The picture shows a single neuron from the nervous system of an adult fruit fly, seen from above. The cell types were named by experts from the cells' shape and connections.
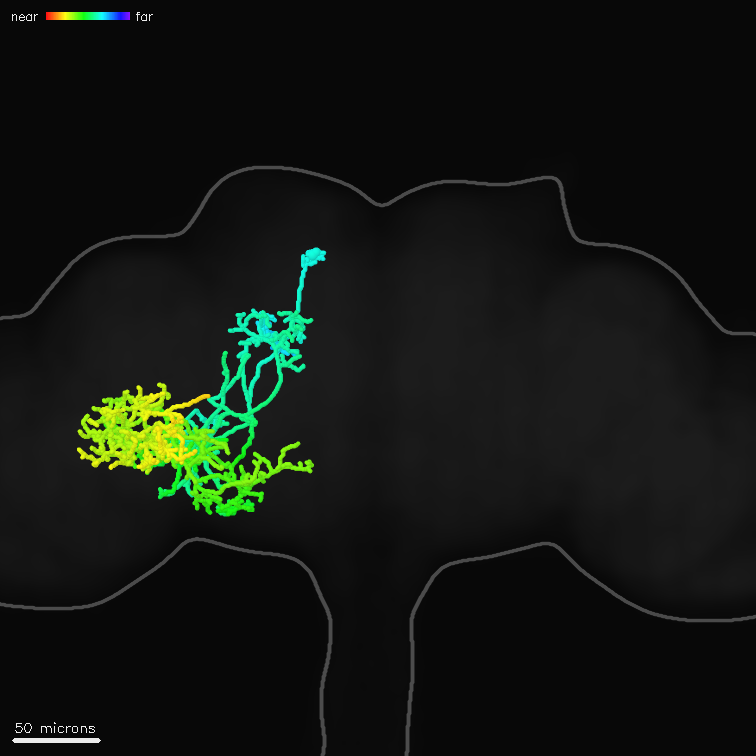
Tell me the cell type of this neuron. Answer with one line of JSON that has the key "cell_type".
{"cell_type": "PLP257"}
